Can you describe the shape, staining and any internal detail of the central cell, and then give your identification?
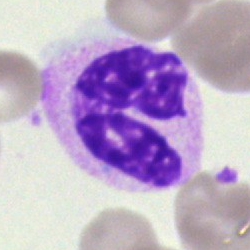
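Its nucleus is bent into two lobes, an upper and a lower, which are joined on the left side. The chromatin is dark purple and clumped, broken by small pale gaps. A moderate rim of pale pink-lilac cytoplasm surrounds the nucleus and holds fine, faint pinkish granules. This is a segmented neutrophil.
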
